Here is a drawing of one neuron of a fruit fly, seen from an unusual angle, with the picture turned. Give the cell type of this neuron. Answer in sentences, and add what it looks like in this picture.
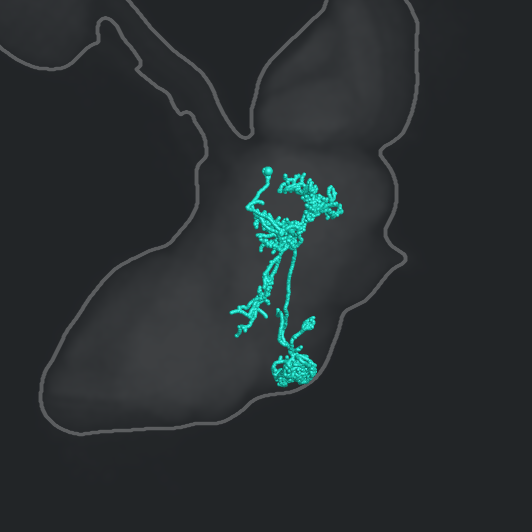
The cell type is ALIN7. This is a central-brain intrinsic neuron. It is in the brain and does not reach the nerve cord. As drawn here it is taller than it is wide.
